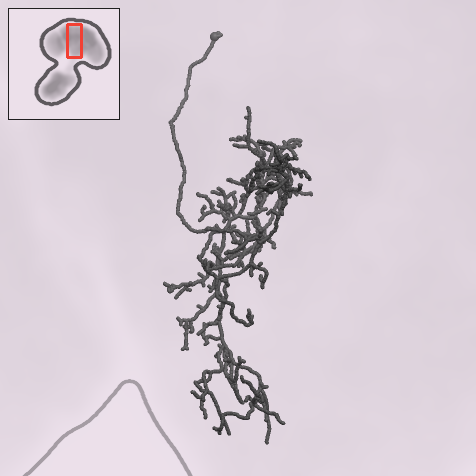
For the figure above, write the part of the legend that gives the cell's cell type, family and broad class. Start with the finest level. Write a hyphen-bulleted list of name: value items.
- cell type: PS187
- family: hemilineage PSp1
- broad class: central-brain intrinsic neuron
